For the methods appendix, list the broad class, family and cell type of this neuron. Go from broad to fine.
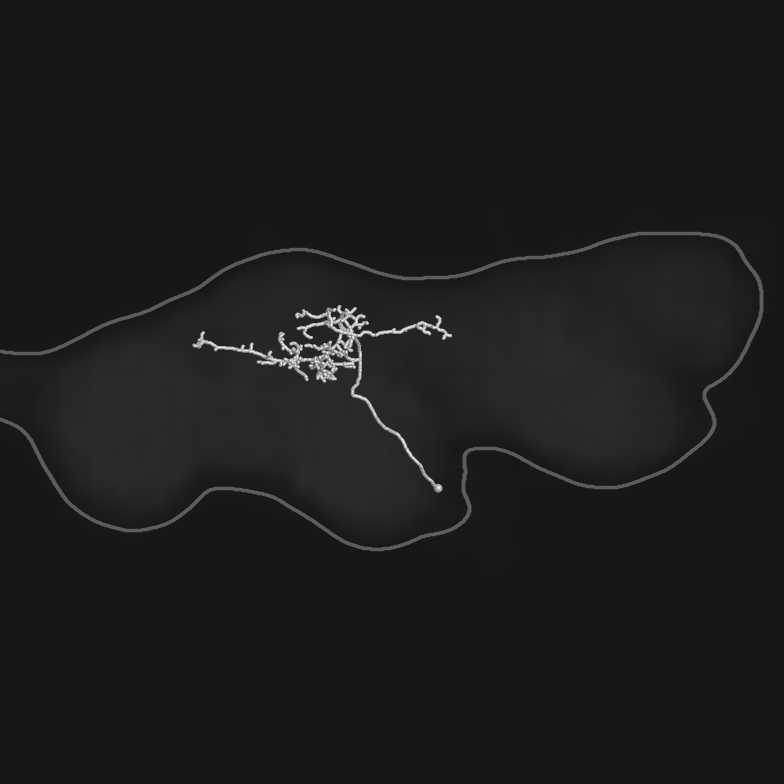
nerve-cord intrinsic neuron; hemilineage 06A; IN06A085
